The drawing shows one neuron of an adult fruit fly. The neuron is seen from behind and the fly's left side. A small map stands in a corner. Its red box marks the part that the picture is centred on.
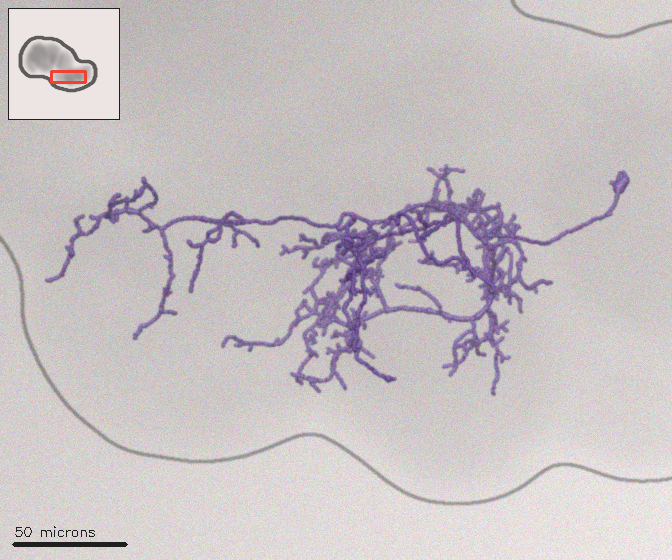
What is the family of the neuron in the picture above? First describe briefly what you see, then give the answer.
From left to right in the picture it spans about 250 microns. The picture shows dozens of branch ends. This is a nerve-cord intrinsic neuron. Its family is hemilineage 18B.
